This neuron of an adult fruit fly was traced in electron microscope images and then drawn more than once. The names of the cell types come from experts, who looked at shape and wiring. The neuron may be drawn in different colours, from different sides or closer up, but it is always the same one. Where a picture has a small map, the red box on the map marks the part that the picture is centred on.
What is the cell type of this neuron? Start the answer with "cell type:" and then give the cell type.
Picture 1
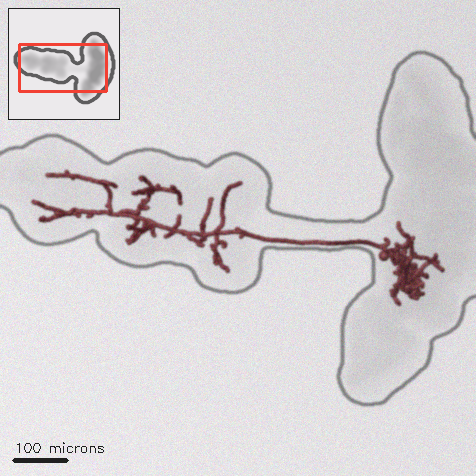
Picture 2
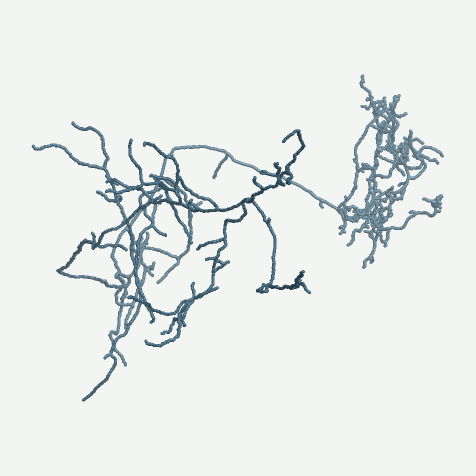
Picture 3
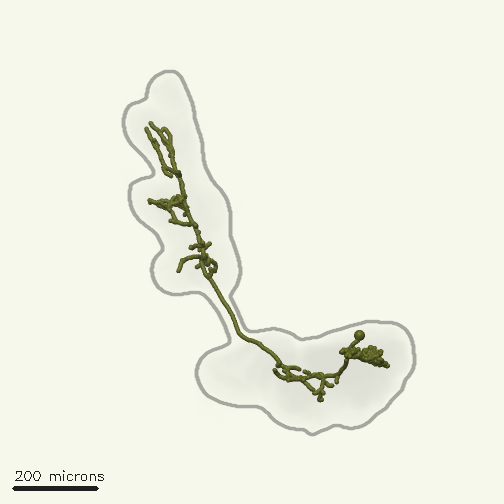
cell type: DNpe006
